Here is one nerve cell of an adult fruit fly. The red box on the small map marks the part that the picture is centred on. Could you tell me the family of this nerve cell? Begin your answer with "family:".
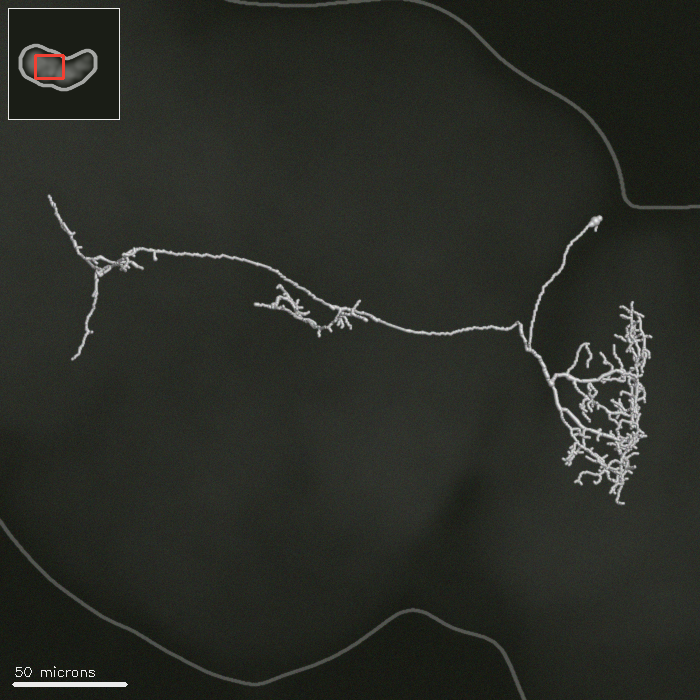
family: hemilineage VPNp1_lateral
